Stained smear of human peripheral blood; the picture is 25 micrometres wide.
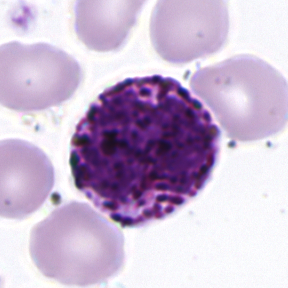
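Basophil, about 13 micrometres across. Coarse dark purple-black granules fill the whole cell, differing in size and scattered unevenly. They lie over the nucleus, so I cannot trace its outline. Between them the background looks pale lilac, and I see that best near the lower edge.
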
